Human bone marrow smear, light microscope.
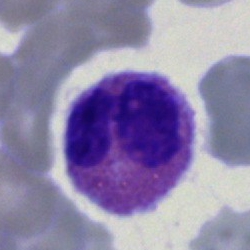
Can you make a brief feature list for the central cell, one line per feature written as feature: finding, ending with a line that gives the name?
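Nucleus: lobes filling upper part of cell
Chromatin: dark purple, dense
Cytoplasm: pinkish-violet, widest below nucleus
Texture: finely granular throughout
Cell: eosinophil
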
